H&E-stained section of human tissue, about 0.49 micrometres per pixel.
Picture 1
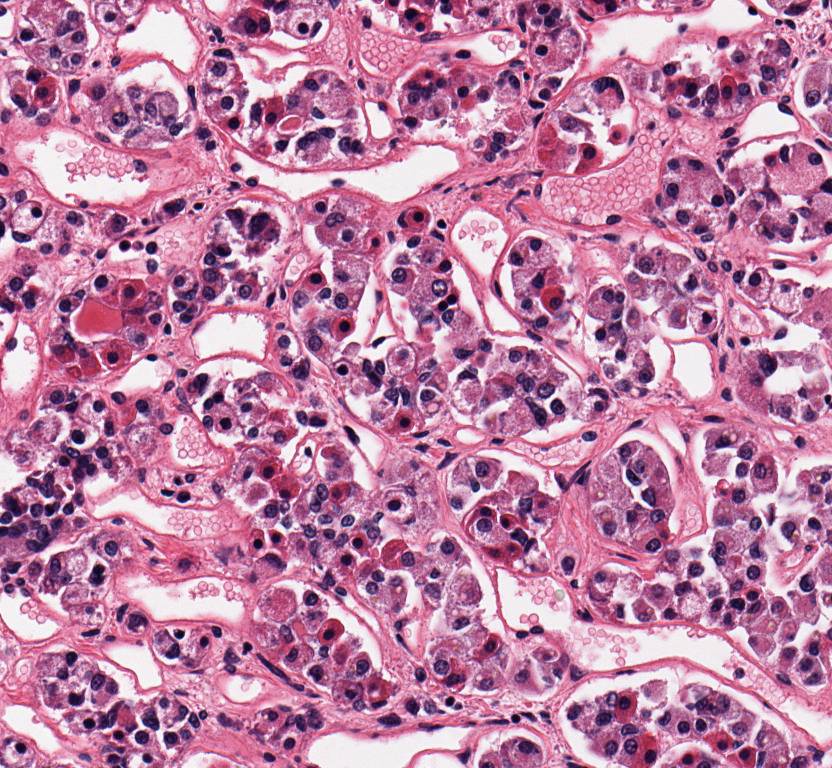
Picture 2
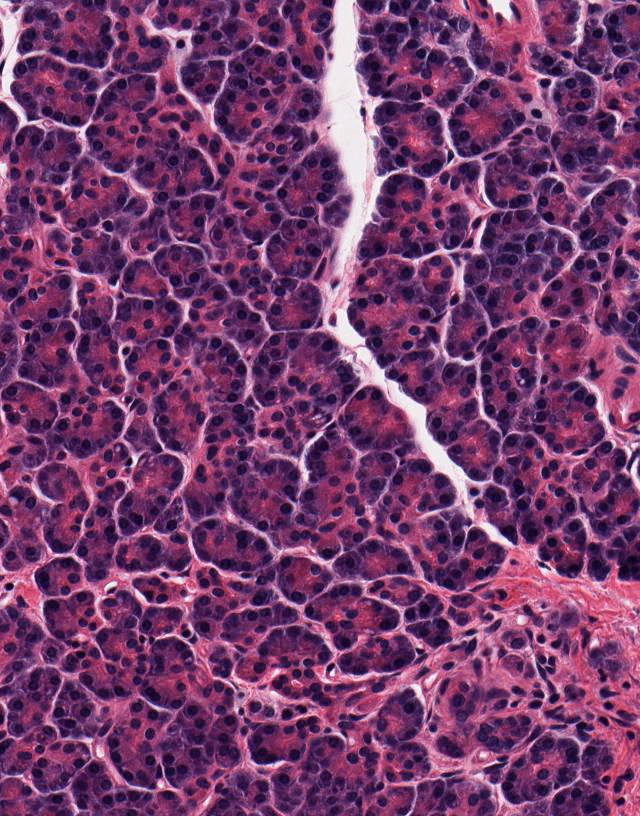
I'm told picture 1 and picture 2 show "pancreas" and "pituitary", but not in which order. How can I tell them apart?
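Answer: picture 1 shows pituitary and picture 2 shows pancreas. In picture 1, cells lie in rounded nests separated by thin septa across the whole field. Most are polygonal, with round nuclei and granular pale purple-pink cytoplasm, while scattered single cells within the nests have deeply red, strongly eosinophilic cytoplasm. Stroma is scant, consisting of delicate pink collagenous strands.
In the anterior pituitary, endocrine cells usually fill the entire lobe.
The acinar cells of picture 2 have round dark nuclei at their base, toward the outer edge of each acinus. Their cytoplasm is darker purple basally and pink toward the centre of the acinus. Acinar lumens are tiny and mostly not visible, and the pink fibrous stroma is thickest at the lower right corner.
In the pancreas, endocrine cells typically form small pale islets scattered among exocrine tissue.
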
